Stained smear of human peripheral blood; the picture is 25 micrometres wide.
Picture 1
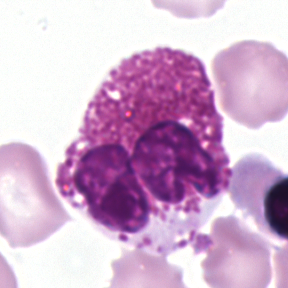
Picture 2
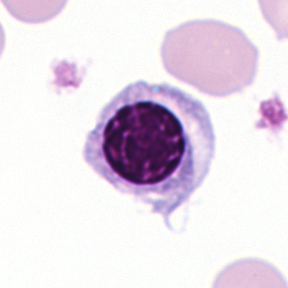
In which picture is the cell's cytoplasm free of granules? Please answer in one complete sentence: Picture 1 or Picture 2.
It is in picture 2 that the cytoplasm shows no visible granules.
